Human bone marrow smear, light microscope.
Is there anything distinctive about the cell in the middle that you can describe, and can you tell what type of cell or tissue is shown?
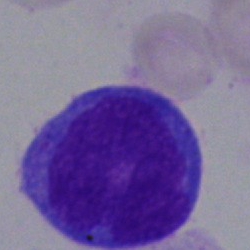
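Its outline is roughly round. The chromatin is finely textured rather than coarsely clumped. The rim of cytoplasm is widest on the left side of the cell. No granules are visible in the cytoplasm. This cell is a blast.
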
